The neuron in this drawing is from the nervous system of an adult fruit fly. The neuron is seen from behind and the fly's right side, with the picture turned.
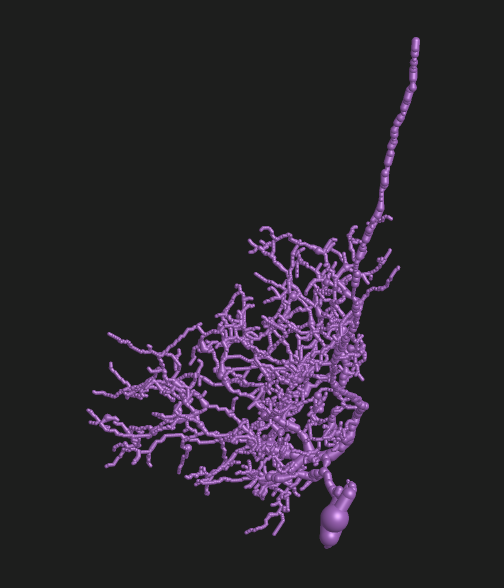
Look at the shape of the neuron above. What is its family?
MNad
